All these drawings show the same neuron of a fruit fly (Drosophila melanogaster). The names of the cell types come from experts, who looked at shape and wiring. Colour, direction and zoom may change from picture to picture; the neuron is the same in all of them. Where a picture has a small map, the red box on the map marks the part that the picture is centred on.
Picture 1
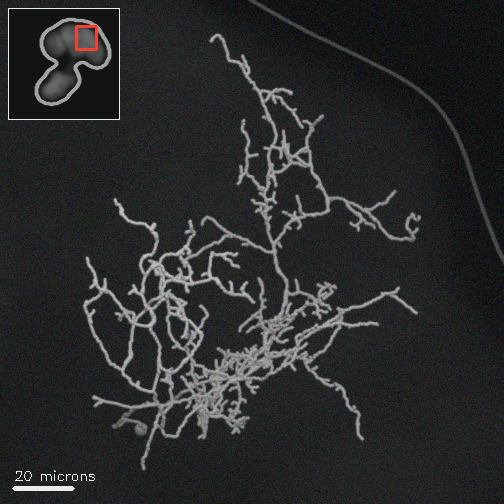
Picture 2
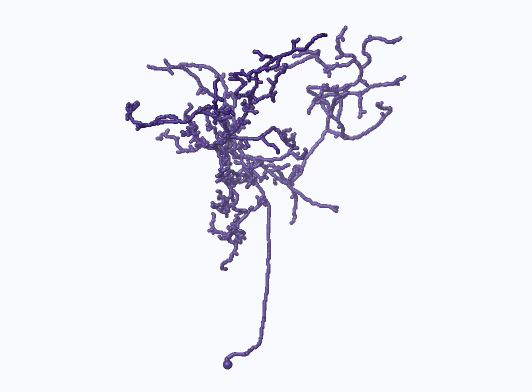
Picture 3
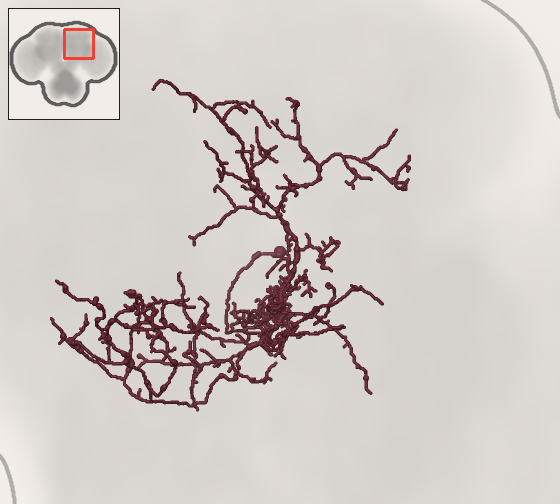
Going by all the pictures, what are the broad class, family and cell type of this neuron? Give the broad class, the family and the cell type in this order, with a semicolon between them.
central-brain intrinsic neuron; hemilineage SMPpv2_ventral; AVLP752m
